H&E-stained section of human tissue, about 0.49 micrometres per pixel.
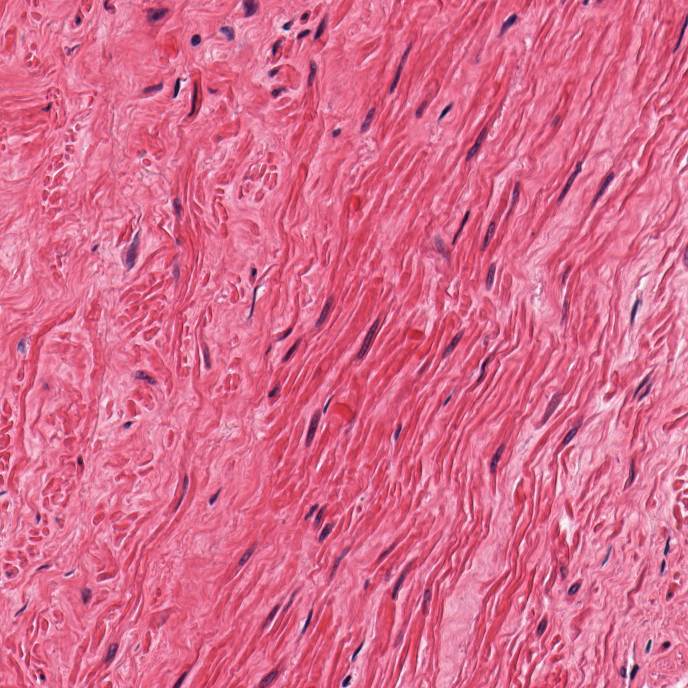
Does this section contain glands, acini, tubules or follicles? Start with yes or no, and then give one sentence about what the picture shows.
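No. No epithelium or glands are present anywhere in the field.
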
